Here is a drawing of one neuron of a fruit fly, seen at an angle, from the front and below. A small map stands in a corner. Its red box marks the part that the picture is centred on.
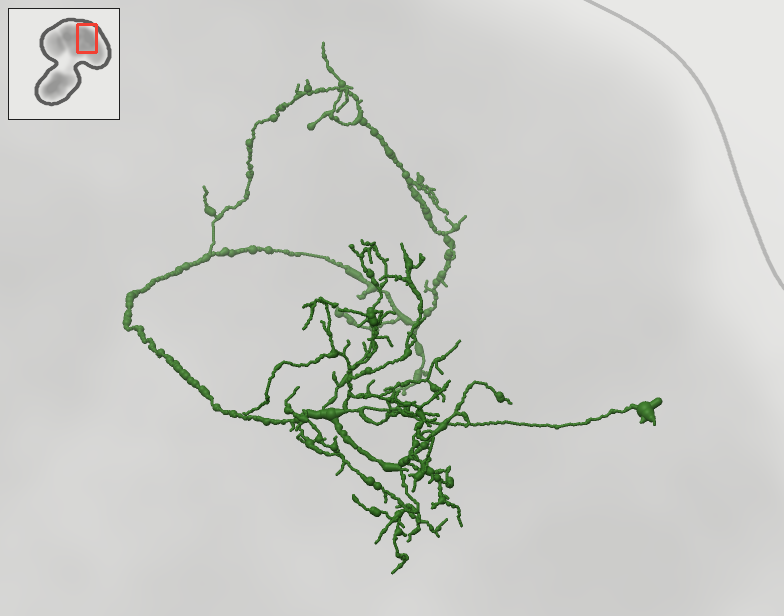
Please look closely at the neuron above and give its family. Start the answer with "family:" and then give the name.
family: hemilineage ALl1_ventral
